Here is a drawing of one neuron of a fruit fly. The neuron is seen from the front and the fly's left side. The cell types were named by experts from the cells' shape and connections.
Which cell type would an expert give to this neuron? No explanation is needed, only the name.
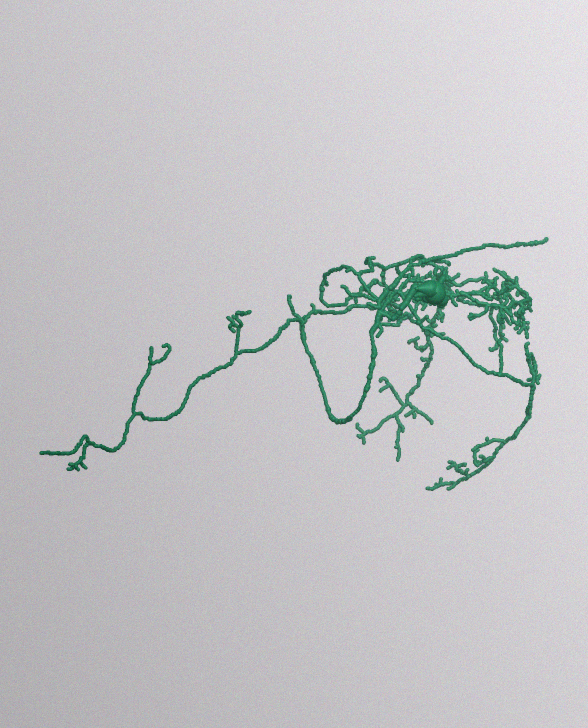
MNad07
